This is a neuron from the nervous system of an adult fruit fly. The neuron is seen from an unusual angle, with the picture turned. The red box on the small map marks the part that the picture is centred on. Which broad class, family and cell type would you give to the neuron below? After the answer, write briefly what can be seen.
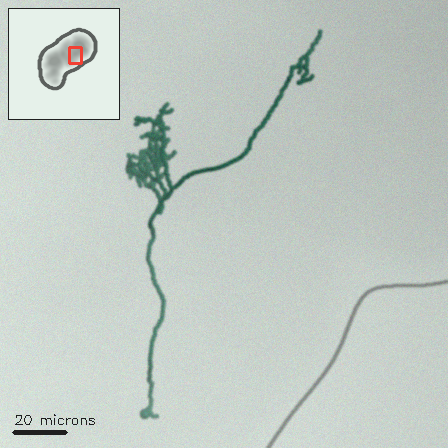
Its broad class is central-brain intrinsic neuron. The name of its family is class CX. Its cell type is FC1D. By the scale bar it is about 150 microns tall in this view. In this view it is taller than it is wide.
